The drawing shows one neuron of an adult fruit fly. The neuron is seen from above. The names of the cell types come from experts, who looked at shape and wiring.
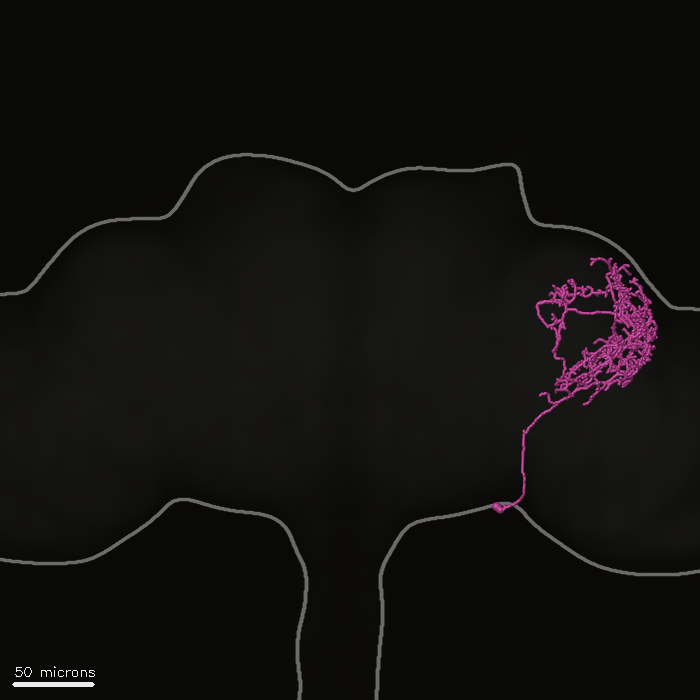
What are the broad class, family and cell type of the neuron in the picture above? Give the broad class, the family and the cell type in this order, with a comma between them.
central-brain intrinsic neuron, hemilineage VLPl&p1_posterior, AVLP489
